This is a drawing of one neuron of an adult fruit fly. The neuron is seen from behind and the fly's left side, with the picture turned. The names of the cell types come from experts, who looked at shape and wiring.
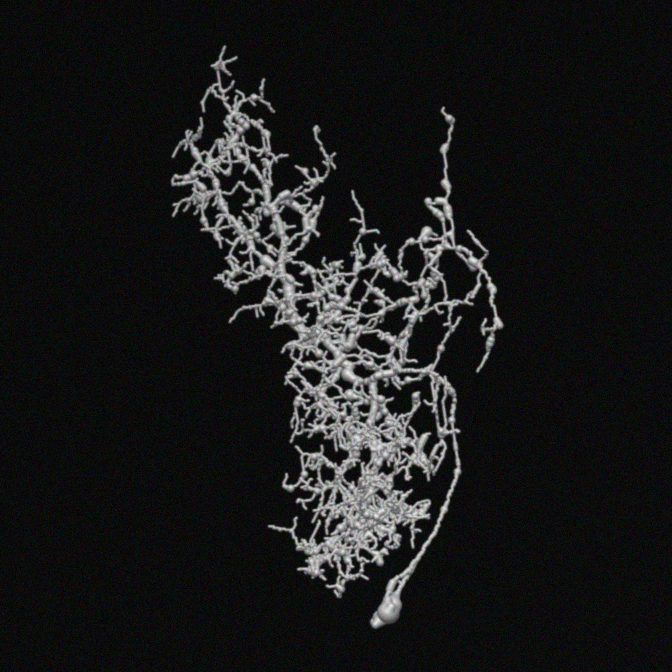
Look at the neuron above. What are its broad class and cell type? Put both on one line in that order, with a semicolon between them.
central-brain intrinsic neuron; GNG025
